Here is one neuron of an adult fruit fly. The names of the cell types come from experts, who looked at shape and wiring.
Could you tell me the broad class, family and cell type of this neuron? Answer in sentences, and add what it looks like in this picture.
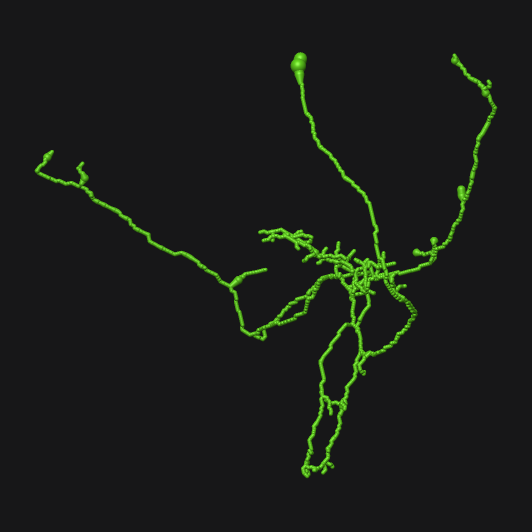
Its broad class is central-brain intrinsic neuron. Its family is called class CX. The cell type is FS3_a. The cell body is at the top of the picture. Dozens of branch ends can be seen.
